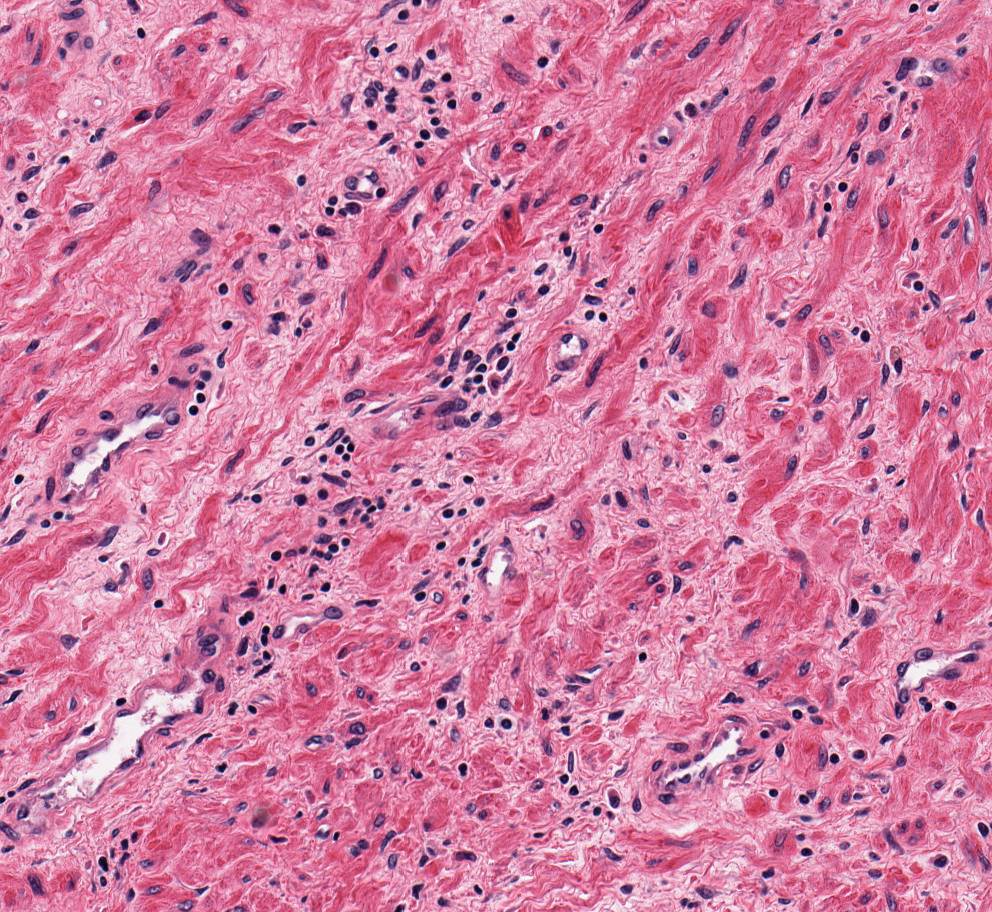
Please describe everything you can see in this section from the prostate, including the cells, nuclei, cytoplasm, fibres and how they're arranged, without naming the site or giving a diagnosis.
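The field consists entirely of solid stroma of pink fibre bundles; no epithelium is present. Cells within the bundles have elongated, spindle-shaped dark nuclei. Small round dark lymphocyte nuclei cluster most densely just left of centre. Between denser bundles lies loose, wispy, pale pink fibrillary tissue.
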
